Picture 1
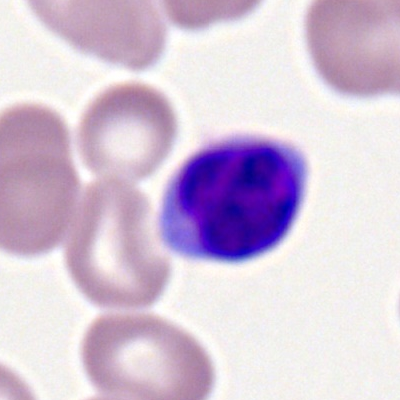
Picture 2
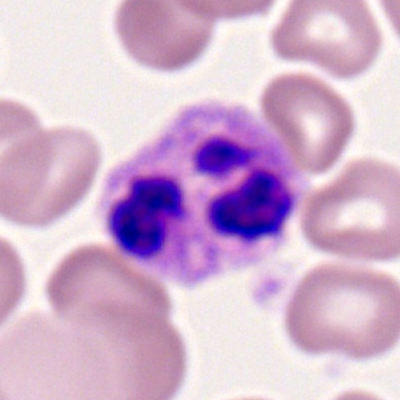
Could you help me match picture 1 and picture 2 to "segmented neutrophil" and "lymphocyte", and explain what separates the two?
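Let's start with which is which: picture 1 shows the lymphocyte, and picture 2 the segmented neutrophil. Compare the outlines: the lymphocyte's is smooth and oval, while the segmented neutrophil's is roughly round with a slightly irregular edge. Now look at the nucleus in picture 2: it is divided into three separate lobes, with no nucleoli in any of them.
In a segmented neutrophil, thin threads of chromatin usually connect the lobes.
In picture 1 you will find no granules or vacuoles in the cytoplasm, and no projections on the surface.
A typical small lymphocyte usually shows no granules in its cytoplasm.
In picture 2 the cytoplasm is abundant and pale pinkish-lilac, with fine, faint lilac granules.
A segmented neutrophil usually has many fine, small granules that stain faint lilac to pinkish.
The chromatin, on the other hand, is dark purple and clumped in both.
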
